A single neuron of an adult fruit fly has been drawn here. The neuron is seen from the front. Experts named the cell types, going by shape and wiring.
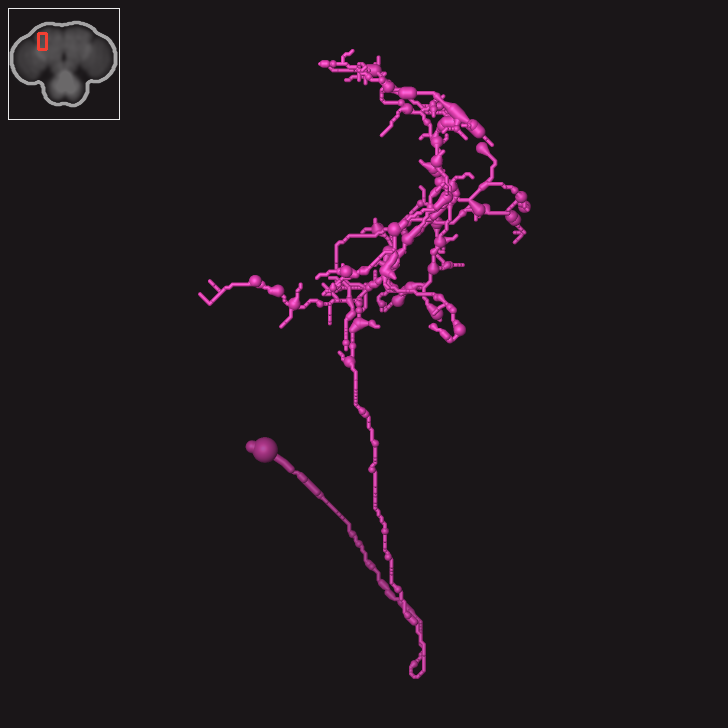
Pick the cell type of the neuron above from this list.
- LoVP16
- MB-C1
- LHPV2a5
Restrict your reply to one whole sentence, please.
The cell type LHPV2a5 is the type of this neuron.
